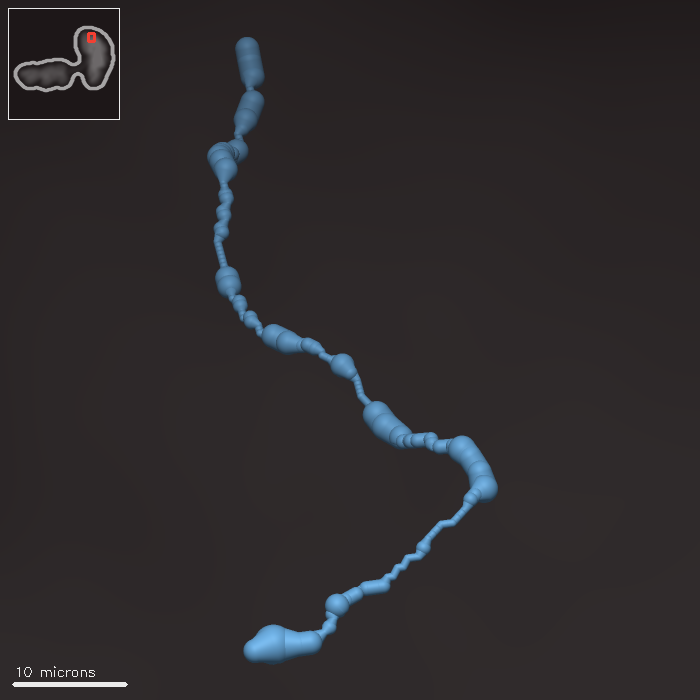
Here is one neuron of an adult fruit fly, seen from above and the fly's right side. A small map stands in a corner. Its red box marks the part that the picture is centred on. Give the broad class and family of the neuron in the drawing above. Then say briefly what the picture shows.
It is a photoreceptor or other optic-lobe sensory neuron. Its family is called class visual. No cell body is drawn. From top to bottom in the picture it spans about 55 microns. There are a dozen or fewer branch ends.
